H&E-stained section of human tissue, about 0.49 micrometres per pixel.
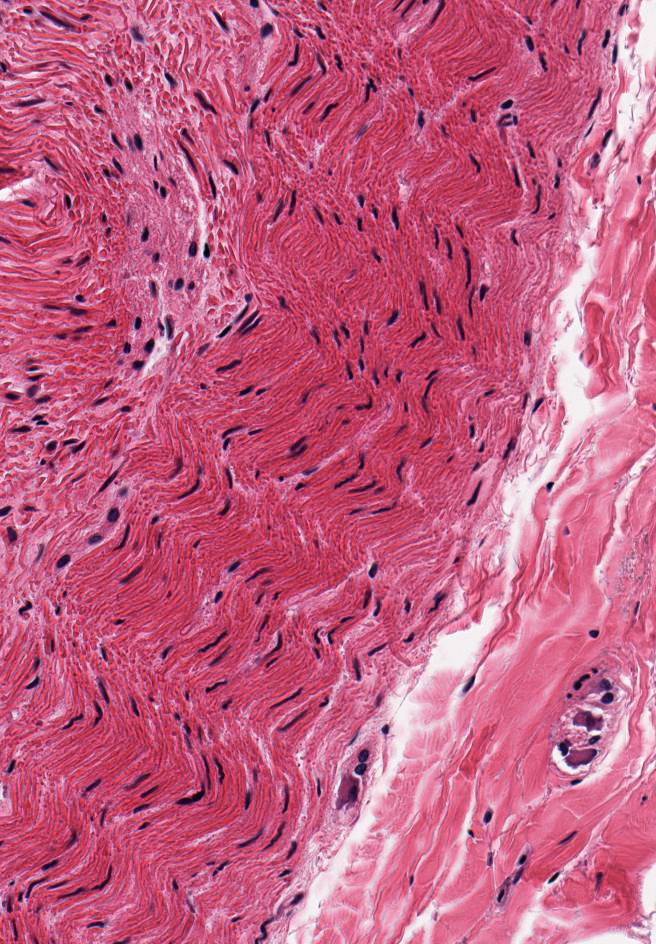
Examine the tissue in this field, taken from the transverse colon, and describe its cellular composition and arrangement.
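Left and centre: densely packed deep red muscle; along the right edge, a band of paler pink connective tissue. Fibres run in wavy, interlacing bundles, changing direction across the field. Nuclei dark, elongated, cigar-shaped, lying singly along the fibres. Lower right, in the connective tissue: small vessel, a few dark rounded nuclei in its wall.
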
